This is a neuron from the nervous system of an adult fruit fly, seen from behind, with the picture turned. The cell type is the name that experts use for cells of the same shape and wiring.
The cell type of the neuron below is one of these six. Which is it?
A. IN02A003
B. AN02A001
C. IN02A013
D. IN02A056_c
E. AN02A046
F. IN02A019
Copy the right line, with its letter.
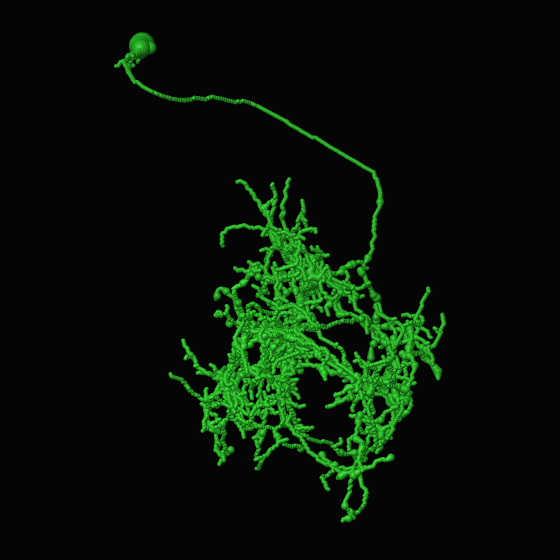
C. IN02A013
